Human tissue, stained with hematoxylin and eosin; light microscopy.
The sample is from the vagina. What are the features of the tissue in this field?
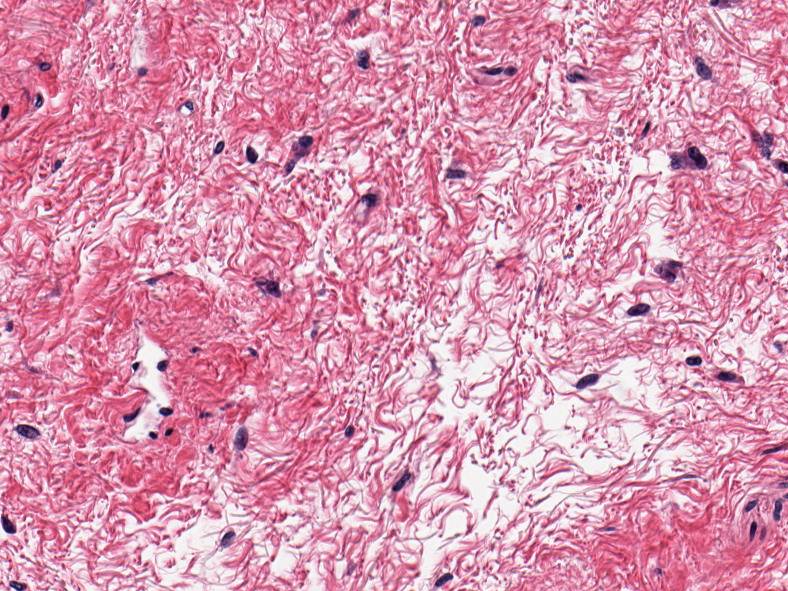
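Fibrous connective tissue occupies the entire field; no epithelium is present. Its pink collagen fibres are fine and wavy, interwoven in random directions. Sparse, dark, spindle-shaped to oval nuclei lie singly among the fibres, with little or no distinct cytoplasm around them.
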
